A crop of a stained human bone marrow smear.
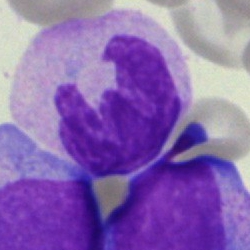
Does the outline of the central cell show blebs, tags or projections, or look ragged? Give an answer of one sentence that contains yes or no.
No, what this cell has is a smooth outline, not a rough one.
